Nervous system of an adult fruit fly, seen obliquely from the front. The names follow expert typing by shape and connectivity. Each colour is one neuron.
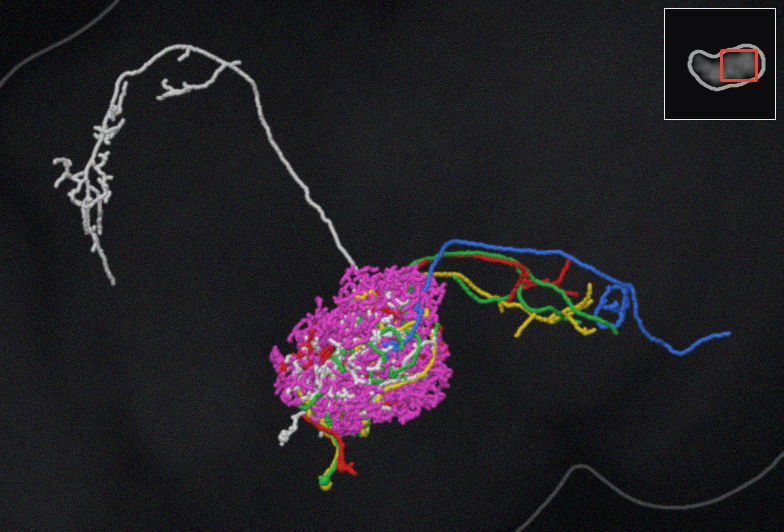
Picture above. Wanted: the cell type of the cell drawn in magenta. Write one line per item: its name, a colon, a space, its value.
cell type: lLN2X04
